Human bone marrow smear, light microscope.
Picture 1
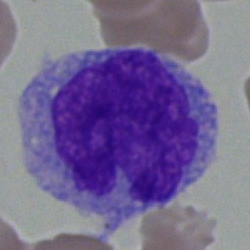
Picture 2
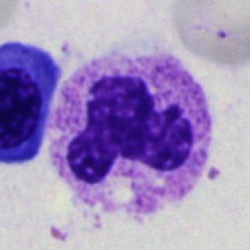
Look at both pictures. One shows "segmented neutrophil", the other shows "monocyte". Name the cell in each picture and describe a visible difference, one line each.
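Picture 1 – monocyte. The nucleus fills most of the cell and leaves a rim of cytoplasm all around it.
Picture 2 – segmented neutrophil. The cytoplasm is abundant and pale pinkish-lilac.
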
